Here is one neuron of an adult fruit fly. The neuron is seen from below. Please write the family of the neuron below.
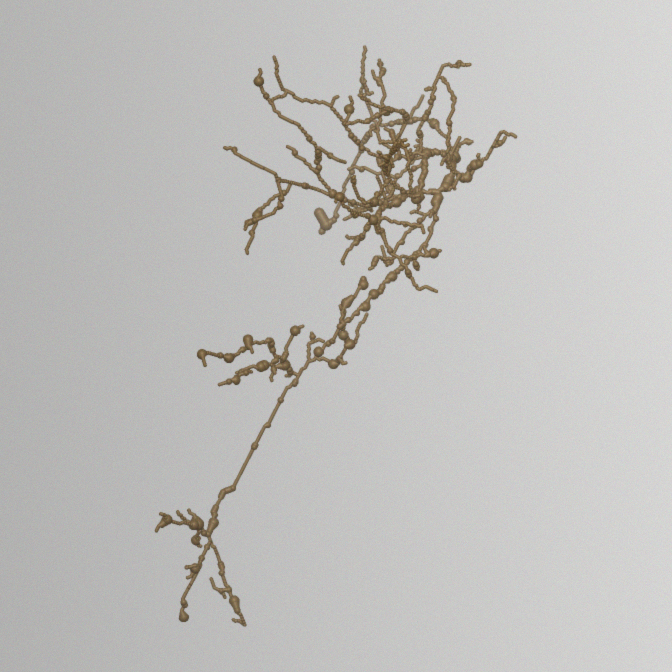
hemilineage SMPp&v1_posterior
